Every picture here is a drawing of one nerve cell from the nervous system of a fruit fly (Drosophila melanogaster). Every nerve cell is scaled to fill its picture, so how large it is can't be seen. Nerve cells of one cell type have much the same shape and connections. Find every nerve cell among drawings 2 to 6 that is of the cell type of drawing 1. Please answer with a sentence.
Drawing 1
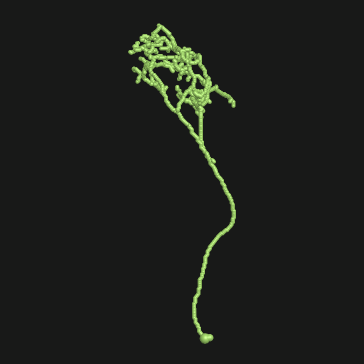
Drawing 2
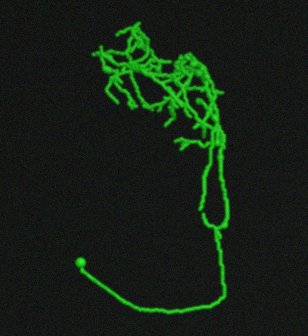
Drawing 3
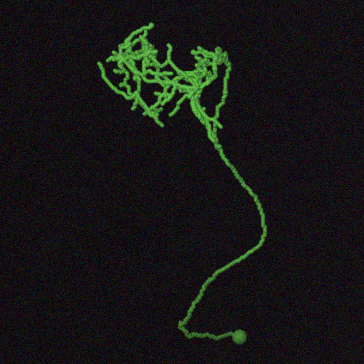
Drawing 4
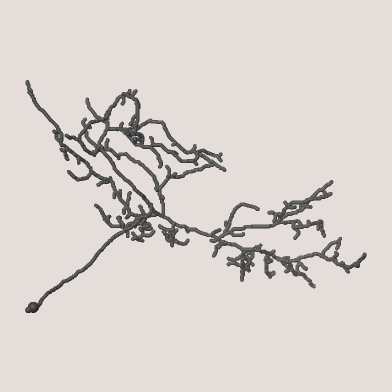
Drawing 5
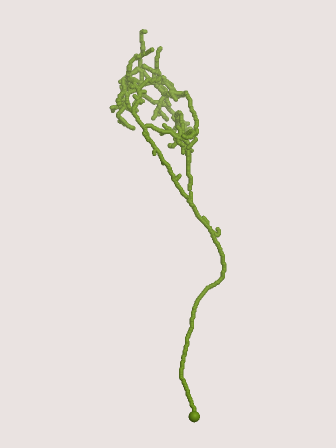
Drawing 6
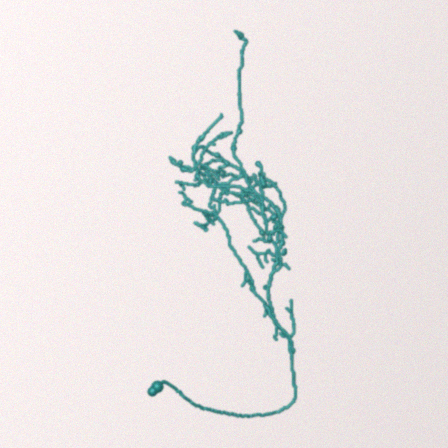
Drawing 2, drawing 3, drawing 5 and drawing 6 are of the same cell type.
